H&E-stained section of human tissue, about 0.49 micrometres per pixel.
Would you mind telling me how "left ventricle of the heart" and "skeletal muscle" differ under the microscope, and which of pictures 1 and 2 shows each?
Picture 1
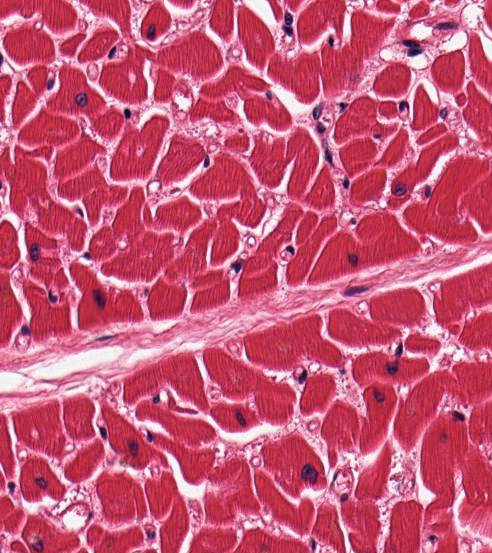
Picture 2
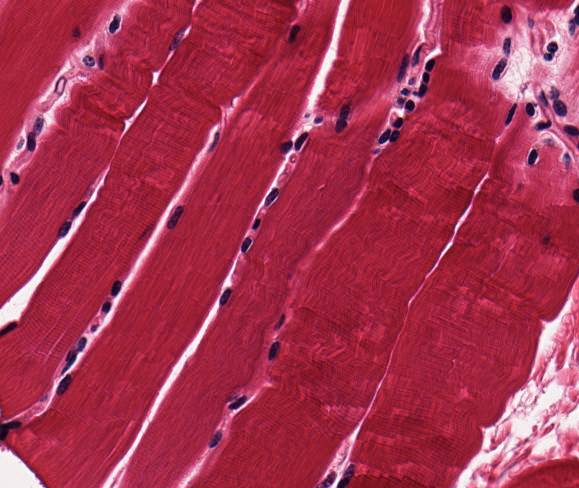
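The left ventricle of the heart appears in picture 1, and skeletal muscle in picture 2. In picture 1, closely packed muscle fibres, cut mostly in cross-section, fill the field as irregular polygonal profiles. Where a fibre shows a nucleus, there is a single one, placed centrally. The cytoplasm stains deep red with eosin, and a band of pale pink loose connective tissue crosses the field from lower left toward upper right. In picture 2, fine transverse cross-striations run across the fibres. Their dark, elongated nuclei sit at the fibre edges rather than in the centres, and their cytoplasm also stains deep red. Looser, paler connective tissue with scattered nuclei occupies the upper right and lower right corners.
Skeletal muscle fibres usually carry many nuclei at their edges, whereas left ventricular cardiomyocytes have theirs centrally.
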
